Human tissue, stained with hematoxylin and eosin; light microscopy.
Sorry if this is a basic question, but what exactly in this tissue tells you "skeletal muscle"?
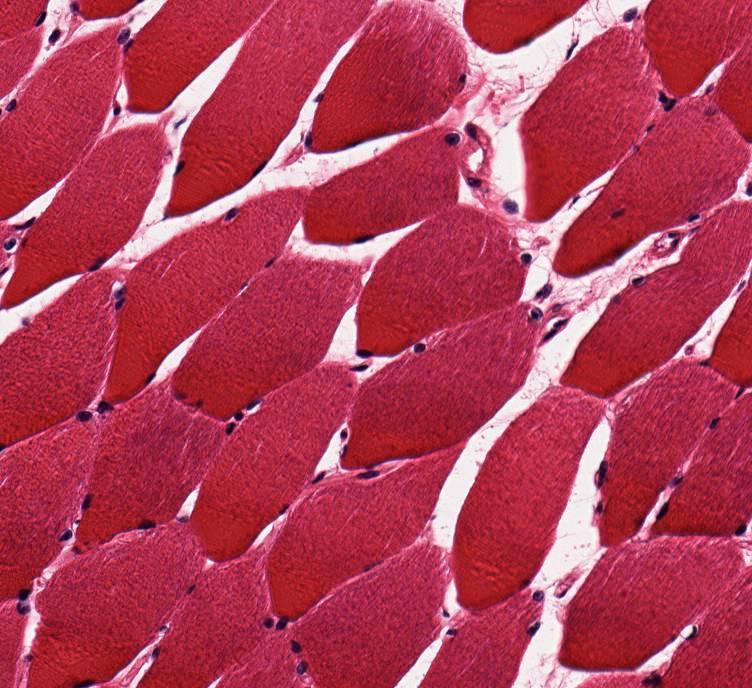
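This is skeletal muscle, and the clearest match lies in where the nuclei sit: small, dark and flattened, they lie at the edges of the fibres rather than within them.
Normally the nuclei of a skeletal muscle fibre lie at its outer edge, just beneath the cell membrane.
Now look at the fibre cytoplasm, which is deep red and evenly fine-grained, with no vacuoles. Near the top centre-right, a wider strip of loose, pale pink connective tissue carrying a few nuclei lies between the fibres. No fat cells appear anywhere in the field.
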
